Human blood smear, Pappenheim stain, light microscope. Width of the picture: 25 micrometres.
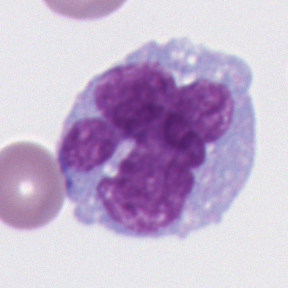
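Monocyte, the cell in the middle of this stained peripheral blood smear. Its outline is roughly oval, though at the top the edge is slightly uneven and frayed. The nucleus takes up about 60% of the cell's area. Around it, the cytoplasm is pale greyish blue, in a band that is widest on the right. Small clear vacuoles show in it, most plainly near the top.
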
